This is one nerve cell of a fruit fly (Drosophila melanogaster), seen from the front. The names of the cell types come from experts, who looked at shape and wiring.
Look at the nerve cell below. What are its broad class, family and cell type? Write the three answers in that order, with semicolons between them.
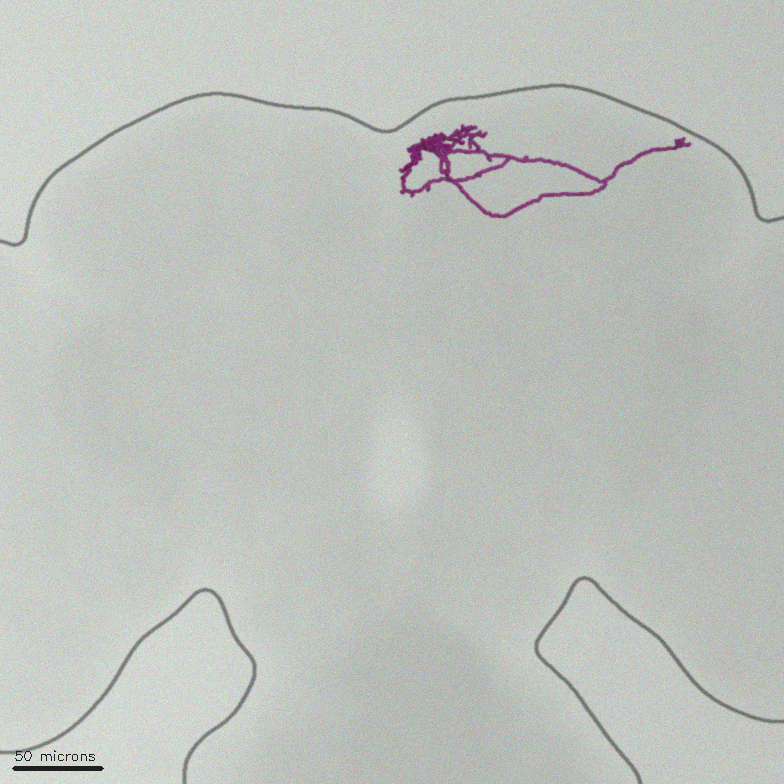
central-brain intrinsic neuron; hemilineage SLPpl1; CB4091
